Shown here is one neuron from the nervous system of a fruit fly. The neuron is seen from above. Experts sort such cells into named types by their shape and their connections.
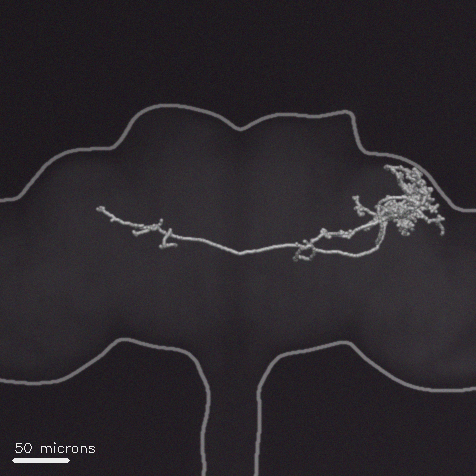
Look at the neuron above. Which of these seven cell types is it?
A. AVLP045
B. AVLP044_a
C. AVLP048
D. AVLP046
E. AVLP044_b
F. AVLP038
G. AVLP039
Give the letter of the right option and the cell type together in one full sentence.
The neuron is an instance of AVLP039, the cell type listed under option G.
